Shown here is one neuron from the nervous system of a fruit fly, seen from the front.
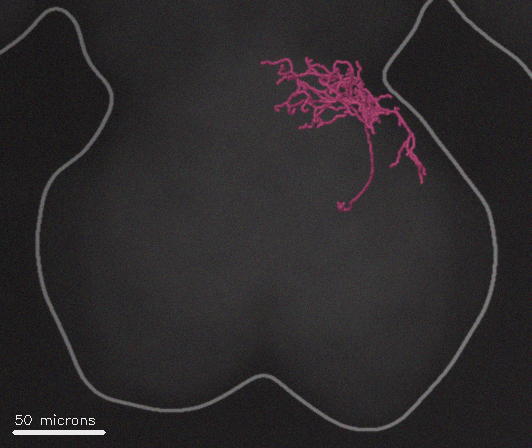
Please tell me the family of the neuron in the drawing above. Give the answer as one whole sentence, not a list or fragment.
Of the families, hemilineage 03B is the one for this neuron.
